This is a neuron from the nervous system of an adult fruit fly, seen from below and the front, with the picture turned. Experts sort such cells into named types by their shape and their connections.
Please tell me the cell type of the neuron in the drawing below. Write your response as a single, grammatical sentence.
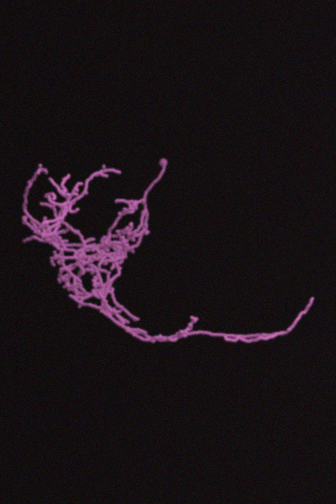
In the scheme of cell types, this neuron is pC1_10c.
